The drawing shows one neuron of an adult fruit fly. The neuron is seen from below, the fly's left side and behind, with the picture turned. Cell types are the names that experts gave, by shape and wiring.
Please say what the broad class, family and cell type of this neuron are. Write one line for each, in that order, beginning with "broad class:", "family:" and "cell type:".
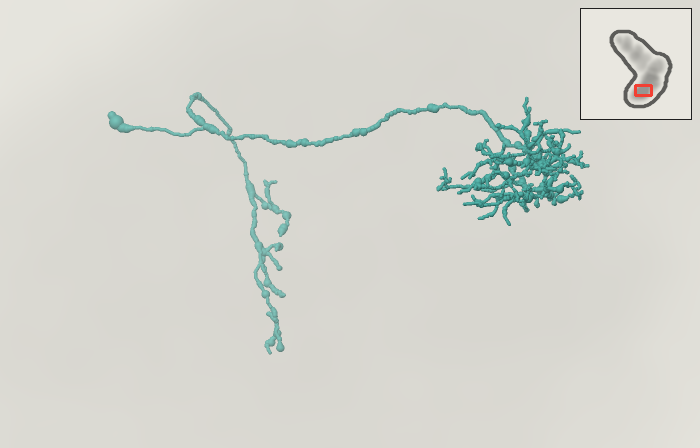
broad class: visual projection neuron
family: hemilineage VPNp3
cell type: LC21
